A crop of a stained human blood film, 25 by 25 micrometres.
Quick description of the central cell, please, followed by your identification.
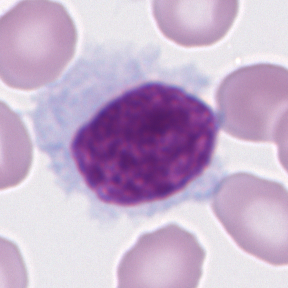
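First, the cytoplasm: pale greyish-blue, with no visible granules, and broadest on the left side of the nucleus. Second, the nucleus: oval in outline, about 12 by 10 micrometres. Third, the chromatin: clumped into darker patches with paler areas between them. Last, the name: hairy cell.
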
